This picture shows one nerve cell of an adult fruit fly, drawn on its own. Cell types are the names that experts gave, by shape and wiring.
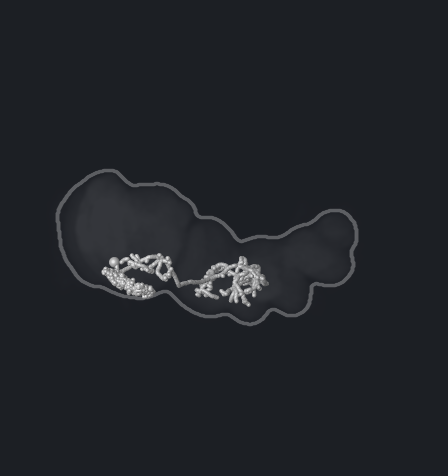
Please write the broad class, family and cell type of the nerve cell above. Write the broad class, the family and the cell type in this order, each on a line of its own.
descending neuron
DNge
DNge003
